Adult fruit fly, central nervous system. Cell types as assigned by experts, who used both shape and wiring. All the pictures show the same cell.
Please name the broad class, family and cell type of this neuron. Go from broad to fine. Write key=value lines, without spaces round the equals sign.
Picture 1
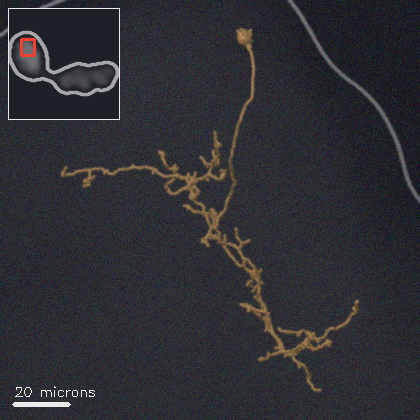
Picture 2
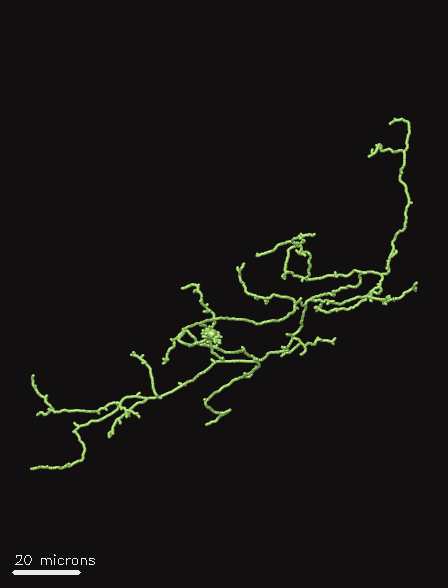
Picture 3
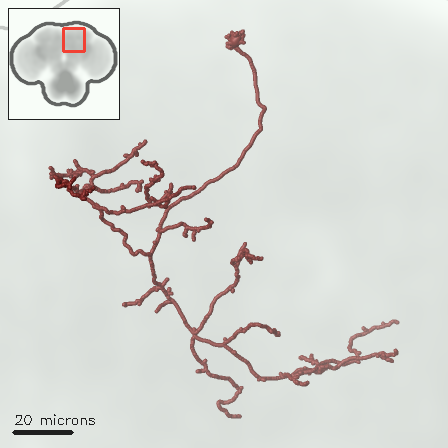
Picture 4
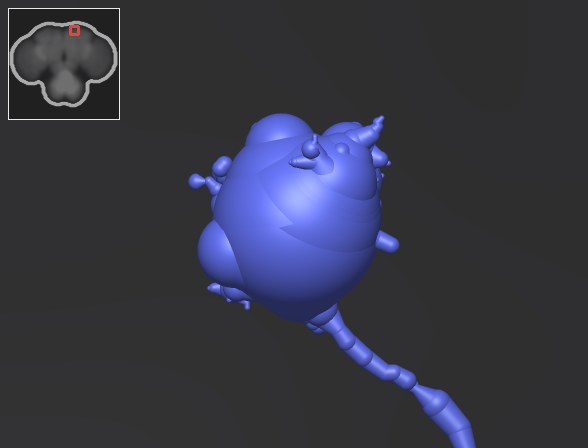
broad_class=central-brain intrinsic neuron
family=hemilineage CLp1
cell_type=SMP428_b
